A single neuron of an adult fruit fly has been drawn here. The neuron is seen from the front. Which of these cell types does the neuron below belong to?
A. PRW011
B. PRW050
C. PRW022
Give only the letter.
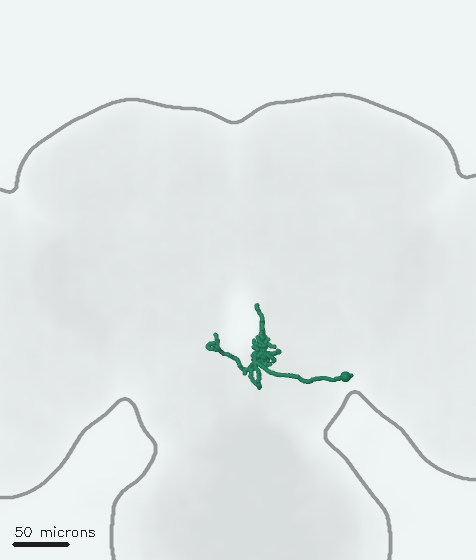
C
